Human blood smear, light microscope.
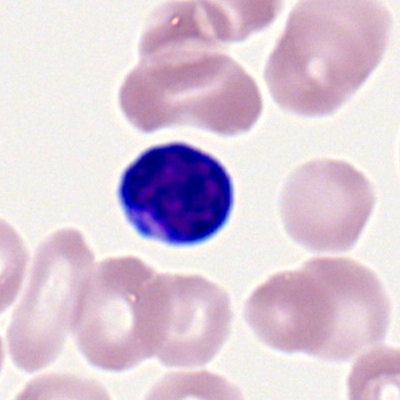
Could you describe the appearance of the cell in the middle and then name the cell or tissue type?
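Here the outline is round and smooth, and the surface shows no projections. Dense, dark purple chromatin lies in coarse clumps. Pale blue cytoplasm appears only as a thin rim, mostly along the lower left edge. The cell shown is a lymphocyte.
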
